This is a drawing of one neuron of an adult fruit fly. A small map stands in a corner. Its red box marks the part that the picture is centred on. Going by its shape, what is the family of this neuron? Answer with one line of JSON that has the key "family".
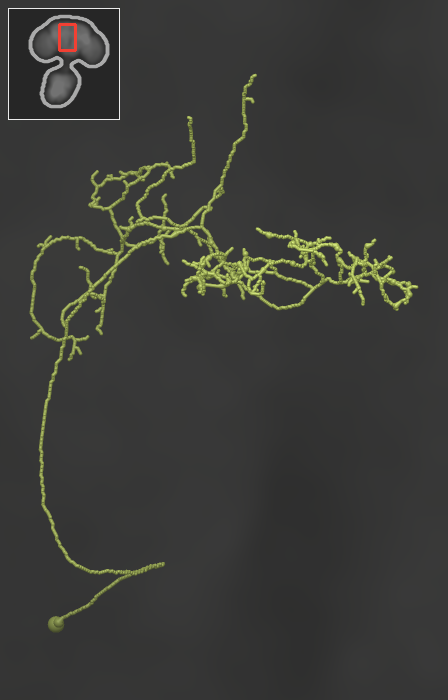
{"family": "hemilineage LALv1_dorsal"}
